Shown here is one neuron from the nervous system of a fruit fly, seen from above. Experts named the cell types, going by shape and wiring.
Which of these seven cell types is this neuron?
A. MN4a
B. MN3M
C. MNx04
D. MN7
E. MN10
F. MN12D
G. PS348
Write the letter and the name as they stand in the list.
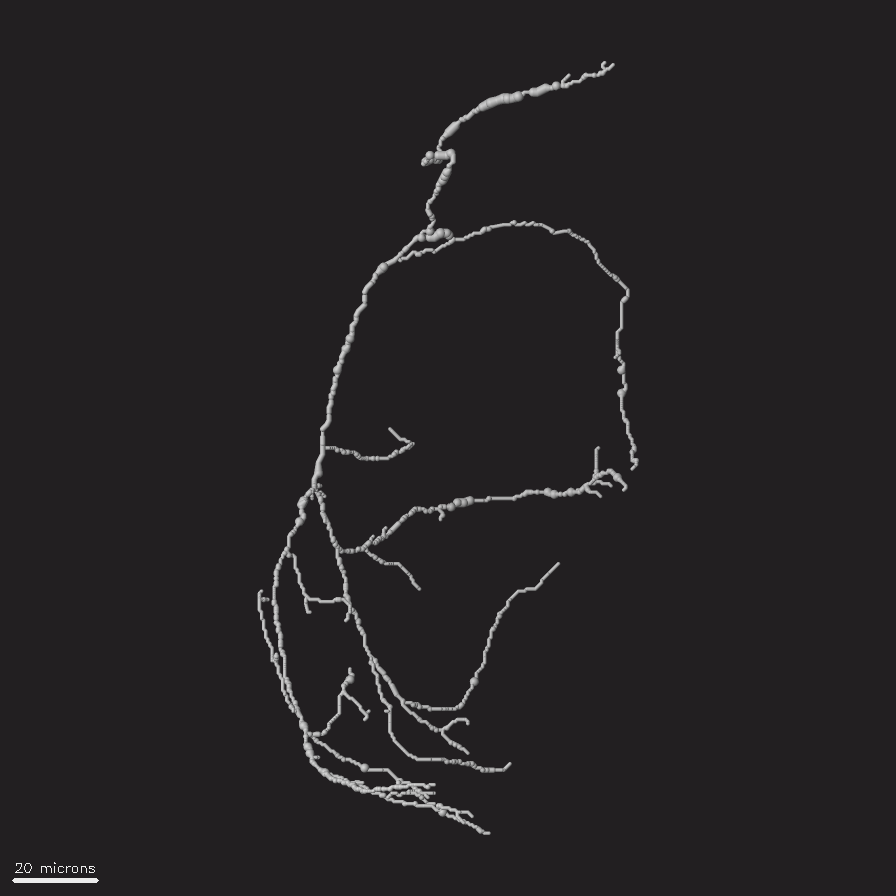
C. MNx04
